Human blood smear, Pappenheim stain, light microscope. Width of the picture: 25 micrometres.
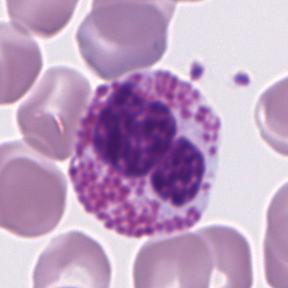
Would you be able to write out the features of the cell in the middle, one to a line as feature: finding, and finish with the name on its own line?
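Outline: roughly round, edge slightly bumpy from granules
Nucleus: two lobes, larger upper left, smaller lower right
Chromatin: dark purple, coarsely clumped
Name: eosinophil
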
